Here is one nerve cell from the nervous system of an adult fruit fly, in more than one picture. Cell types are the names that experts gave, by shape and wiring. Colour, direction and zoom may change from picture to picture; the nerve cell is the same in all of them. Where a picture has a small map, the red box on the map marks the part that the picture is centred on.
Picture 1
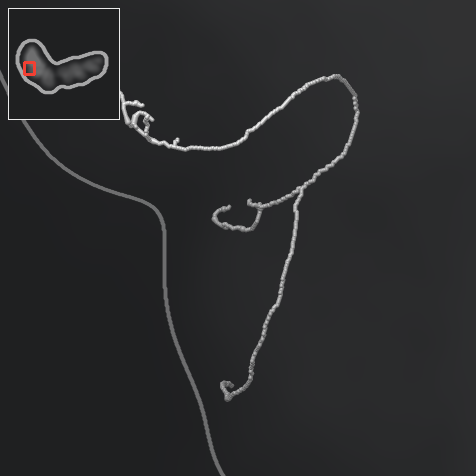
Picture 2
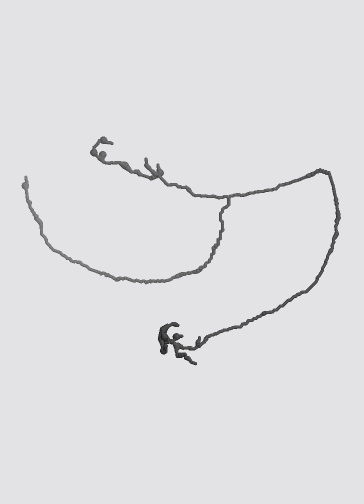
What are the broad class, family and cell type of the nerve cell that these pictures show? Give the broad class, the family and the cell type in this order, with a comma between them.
sensory neuron entering the brain, class olfactory, ORN_VM5d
